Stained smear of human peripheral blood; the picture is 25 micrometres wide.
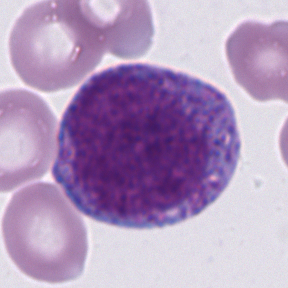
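Promyelocyte in a stained smear of human peripheral blood under the light microscope: the nucleated cell at the centre (promyelocyte). Its outline is roughly round and smooth, and the nucleus fills most of the cell. The chromatin is finely granular rather than coarsely clumped. A few small clear vacuoles lie in the cytoplasm on the right side.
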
